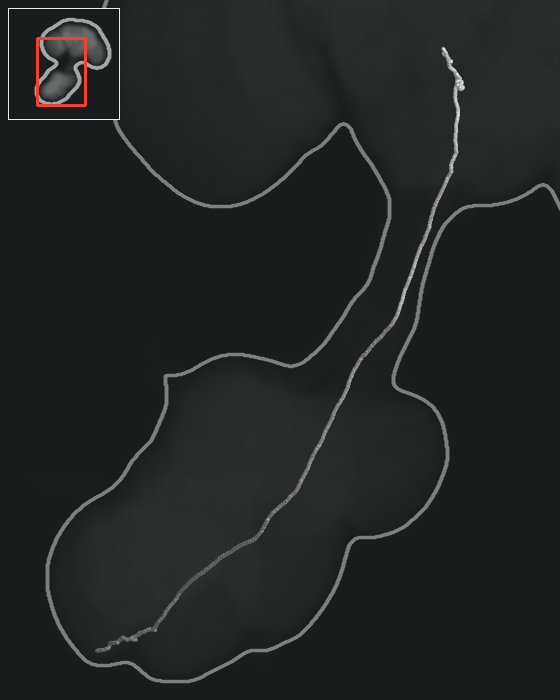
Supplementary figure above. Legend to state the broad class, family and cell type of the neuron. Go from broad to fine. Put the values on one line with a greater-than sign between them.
sensory neuron ascending to the brain > class gustatory > LgAG3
